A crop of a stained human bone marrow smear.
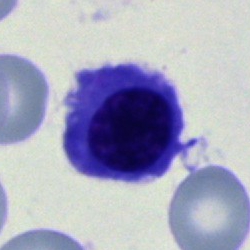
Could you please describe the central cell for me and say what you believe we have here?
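Start with the nucleus: it sits off-centre, over toward the right, and stains very dark purple throughout. Around it, the cytoplasm forms a rim that is widest on the left. From the lower right edge of the cell, a short thin projection extends. We have here an erythroblast.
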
